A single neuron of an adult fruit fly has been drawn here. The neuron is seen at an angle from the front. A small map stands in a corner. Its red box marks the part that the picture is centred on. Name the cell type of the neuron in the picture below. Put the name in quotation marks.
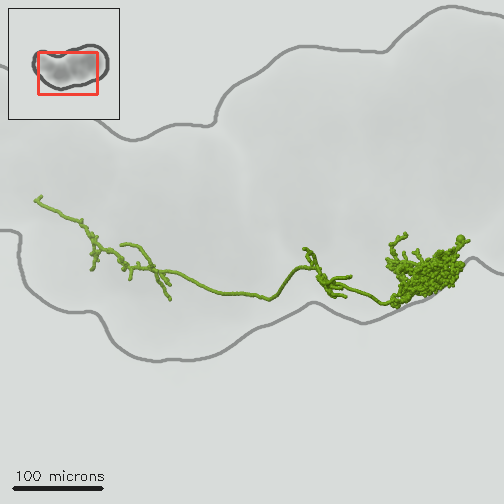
"DNge080"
